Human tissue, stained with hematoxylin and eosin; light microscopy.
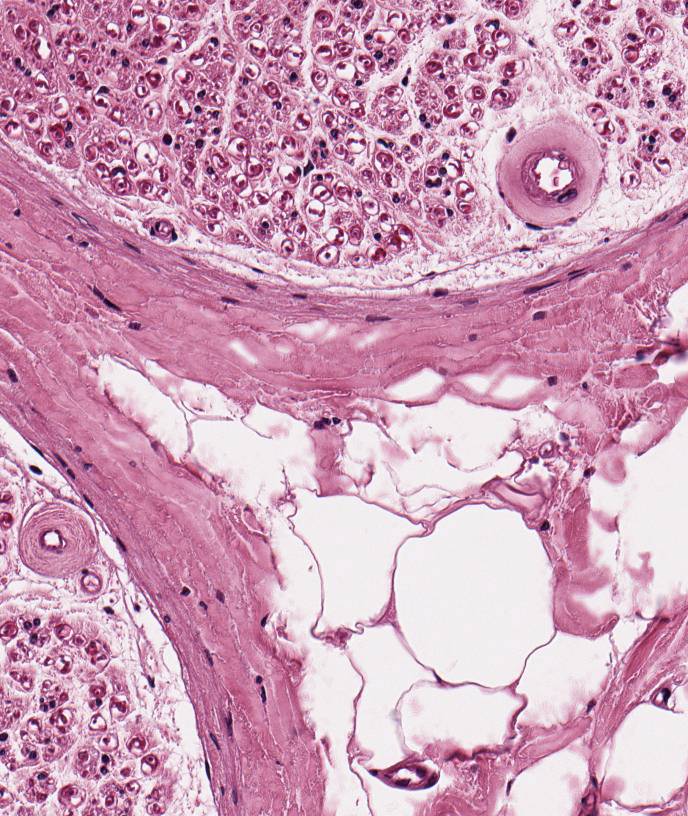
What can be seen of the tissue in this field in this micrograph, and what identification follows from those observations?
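Two nerve fascicles in cross-section occupy the field, one across the top, one at lower left. Each is packed with small round fibre profiles, a pink central dot within a pale ring. Small dark nuclei lie singly between the profiles throughout. In the collagen band, flattened, elongated dark nuclei run parallel to its fibres. Shown: tibial nerve.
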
